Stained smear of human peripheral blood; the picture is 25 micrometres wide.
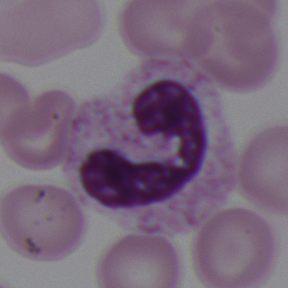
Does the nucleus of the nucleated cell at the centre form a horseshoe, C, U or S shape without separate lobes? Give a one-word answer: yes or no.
Yes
